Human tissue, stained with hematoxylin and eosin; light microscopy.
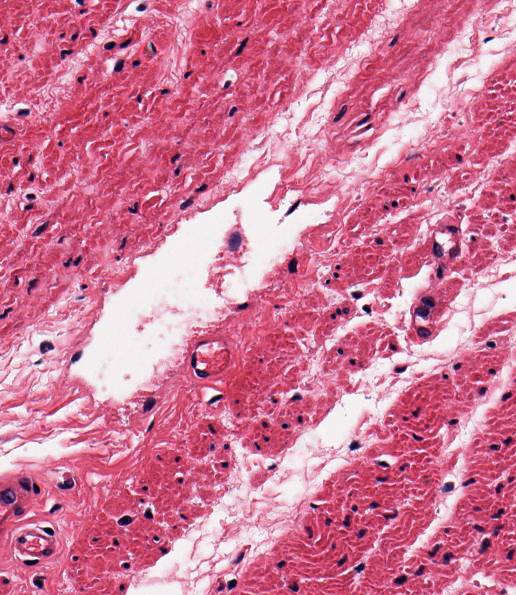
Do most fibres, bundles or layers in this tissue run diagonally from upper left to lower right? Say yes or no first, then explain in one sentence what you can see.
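No. The tissue forms pink fibre bundles running diagonally from lower left to upper right.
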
